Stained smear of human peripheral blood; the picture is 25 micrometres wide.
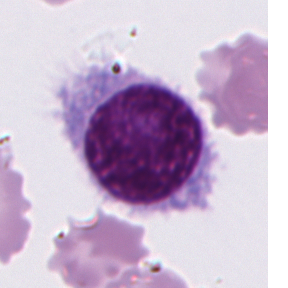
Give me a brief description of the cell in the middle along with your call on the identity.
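That edge is worth a glance: the cytoplasm frays out into fine, hair-like projections. The cytoplasm itself is a pale grey-blue and carries no distinct granules. You won't find a distinct nucleolus in the nucleus either. This one's a hairy cell.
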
